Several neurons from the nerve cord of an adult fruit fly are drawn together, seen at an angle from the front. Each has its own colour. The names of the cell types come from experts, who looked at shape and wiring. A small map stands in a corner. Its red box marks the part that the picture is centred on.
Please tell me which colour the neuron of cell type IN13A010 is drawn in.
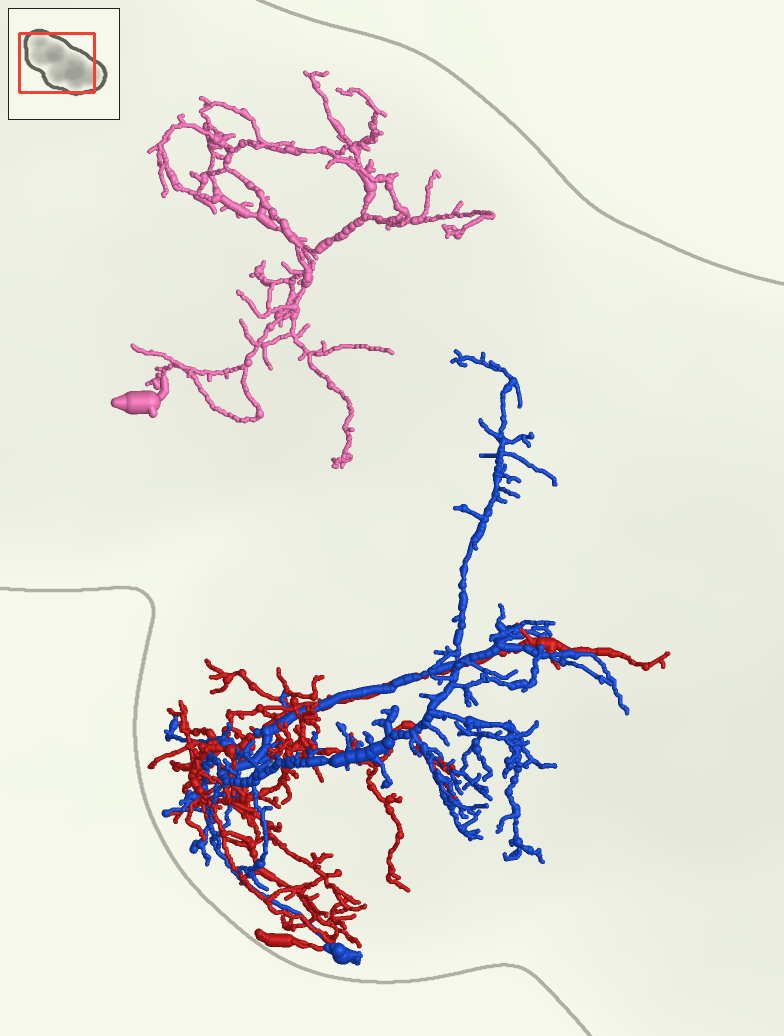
pink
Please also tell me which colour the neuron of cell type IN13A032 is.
red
